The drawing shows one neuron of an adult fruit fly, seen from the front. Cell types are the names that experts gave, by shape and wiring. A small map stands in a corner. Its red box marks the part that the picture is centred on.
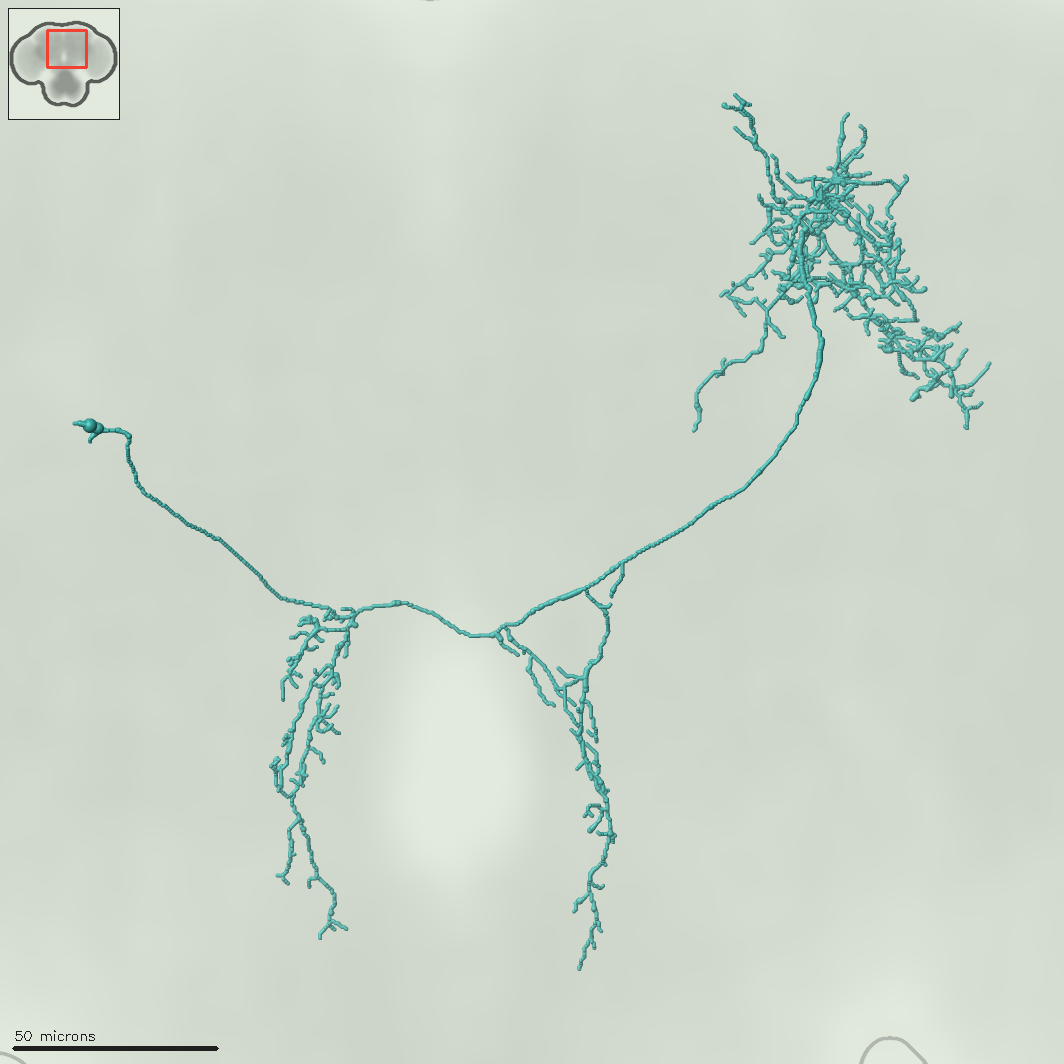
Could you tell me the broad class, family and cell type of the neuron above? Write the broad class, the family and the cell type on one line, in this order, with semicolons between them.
central-brain intrinsic neuron; hemilineage CREa1_ventral; mAL_m2b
